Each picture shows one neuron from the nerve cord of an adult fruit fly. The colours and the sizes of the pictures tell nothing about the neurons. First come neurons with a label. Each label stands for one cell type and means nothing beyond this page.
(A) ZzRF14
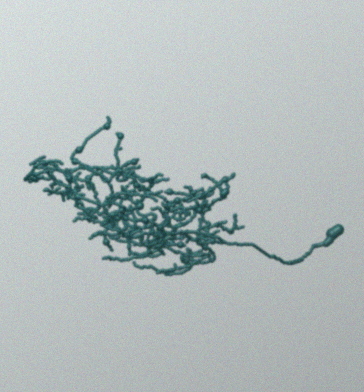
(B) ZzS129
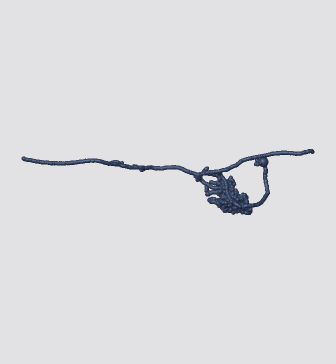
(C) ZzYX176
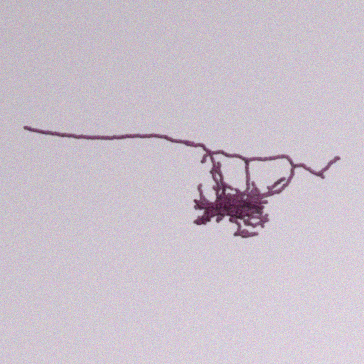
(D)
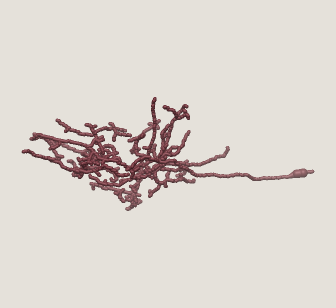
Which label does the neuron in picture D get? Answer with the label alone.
ZzRF14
